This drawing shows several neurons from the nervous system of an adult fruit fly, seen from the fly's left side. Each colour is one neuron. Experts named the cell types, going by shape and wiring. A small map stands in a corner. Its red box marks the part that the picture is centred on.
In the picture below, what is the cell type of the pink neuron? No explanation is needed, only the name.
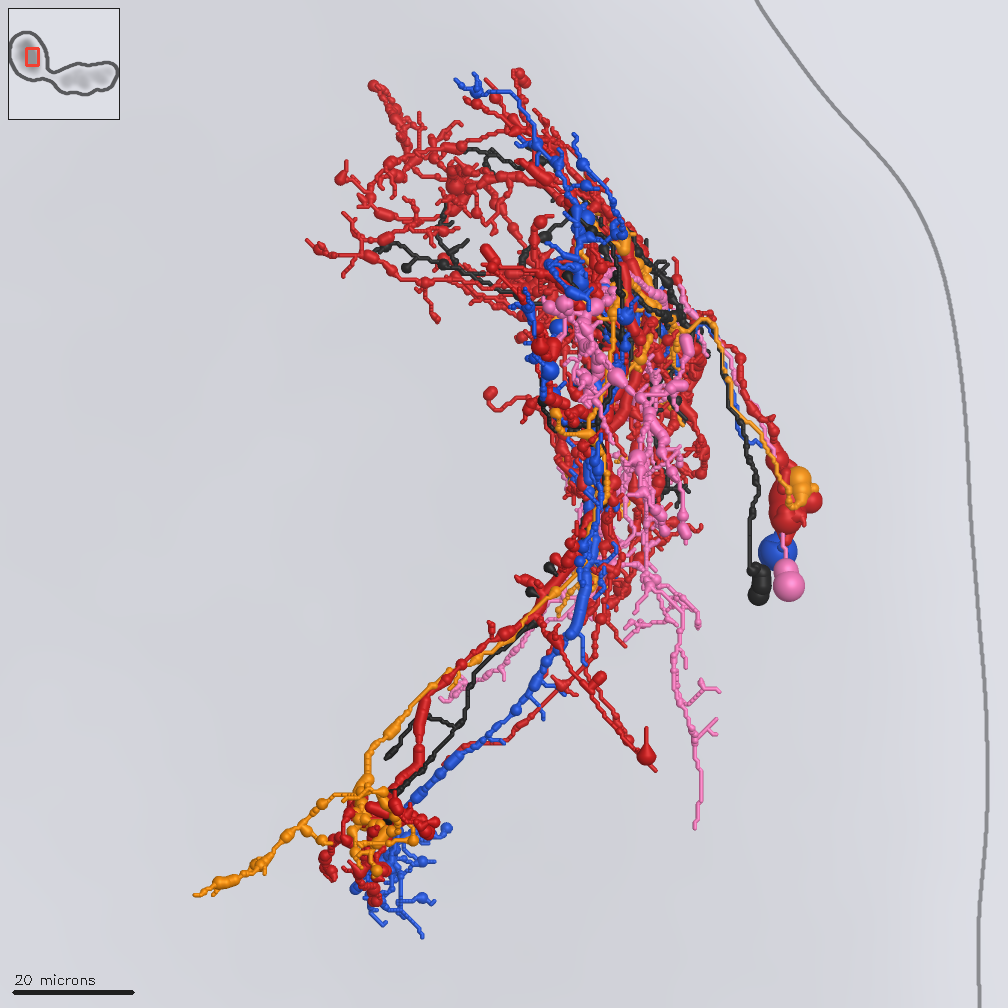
PS282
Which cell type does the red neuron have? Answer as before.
IB097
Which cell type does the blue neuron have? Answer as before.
IB096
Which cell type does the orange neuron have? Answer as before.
CB1012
